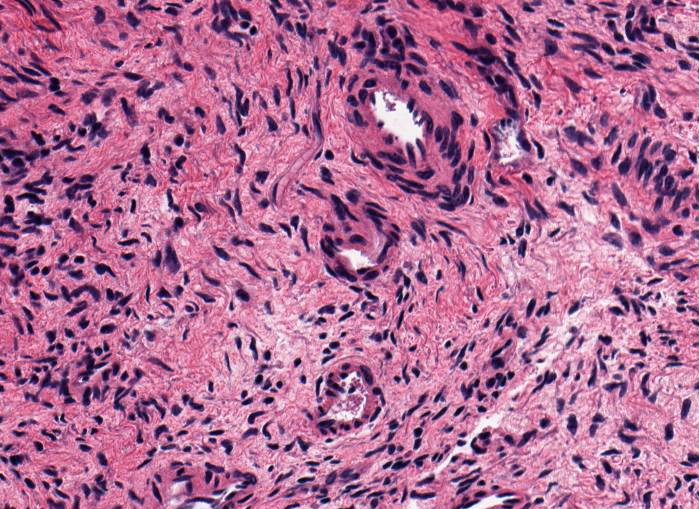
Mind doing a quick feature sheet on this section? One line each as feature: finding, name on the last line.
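Cells: spindle-shaped, filling the whole field
Stroma: pink, collagenous, with the cells scattered through it
Arrangement: short, haphazard, criss-crossing; not long parallel bundles
Nuclei: many dark, slender, wavy or comma-shaped, with tapered ends
Cytoplasm: scant; borders indistinct, blending into stroma
Name: ovary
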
